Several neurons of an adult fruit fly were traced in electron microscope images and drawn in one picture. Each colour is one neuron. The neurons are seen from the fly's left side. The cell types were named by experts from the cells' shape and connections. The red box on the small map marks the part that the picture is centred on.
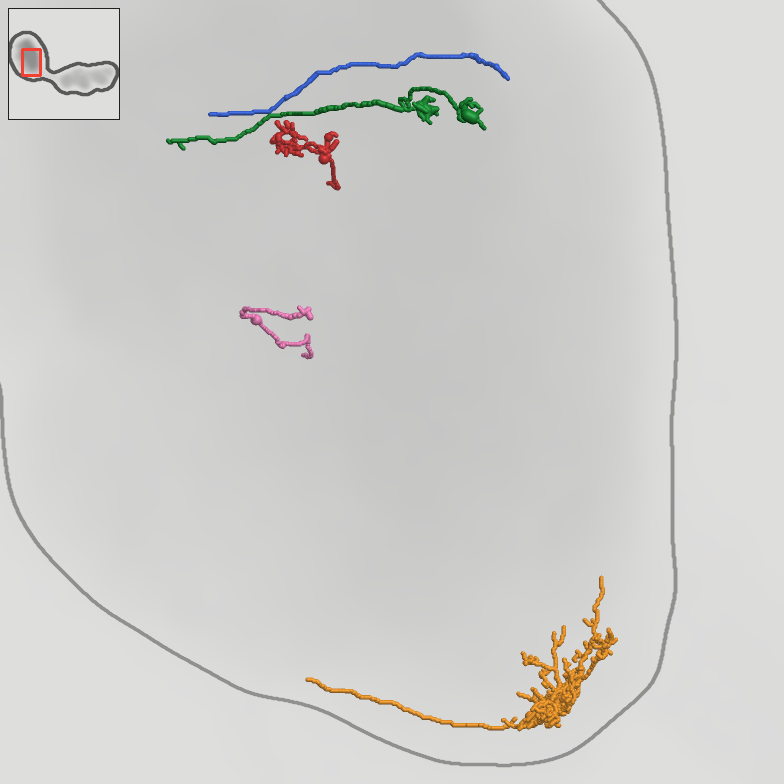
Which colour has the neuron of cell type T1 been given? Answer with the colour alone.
green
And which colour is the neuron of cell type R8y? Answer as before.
blue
